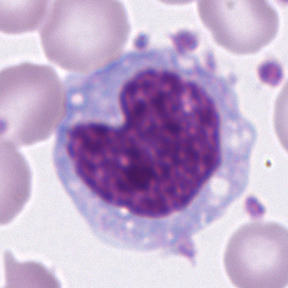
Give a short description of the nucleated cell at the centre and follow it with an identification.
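Nucleus first: kidney-shaped, with a deep notch on its upper left side. Chromatin next: loose and lacy, pale gaps separating darker strands. Outline: irregular rather than smoothly round, with a small pointed projection jutting from the lower edge. This cell is a monocyte.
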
